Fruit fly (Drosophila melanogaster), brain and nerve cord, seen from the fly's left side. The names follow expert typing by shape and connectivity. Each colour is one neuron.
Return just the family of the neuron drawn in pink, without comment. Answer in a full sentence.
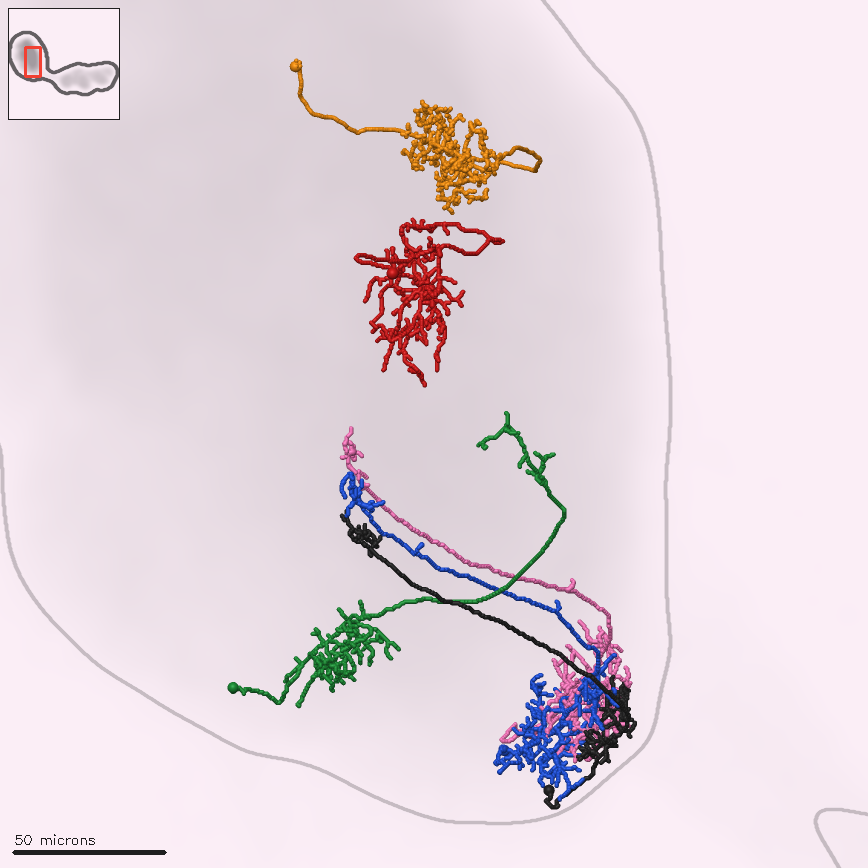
The family is TmY.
